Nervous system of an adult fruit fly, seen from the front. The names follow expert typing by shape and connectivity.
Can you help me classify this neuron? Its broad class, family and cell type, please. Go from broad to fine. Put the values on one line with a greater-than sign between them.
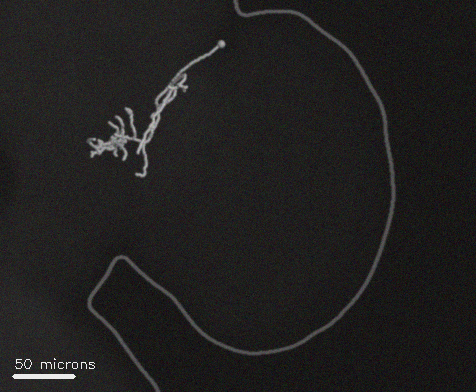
central-brain intrinsic neuron > hemilineage VPNp&v1_posterior > PLP158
